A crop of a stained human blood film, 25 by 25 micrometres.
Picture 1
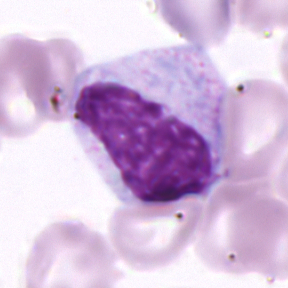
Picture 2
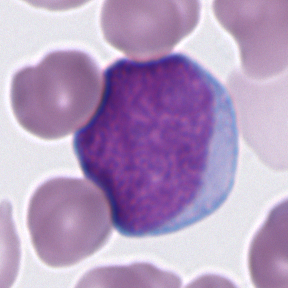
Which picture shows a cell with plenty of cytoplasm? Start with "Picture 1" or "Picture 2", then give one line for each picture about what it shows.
Picture 1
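What picture 1 shows: The cytoplasm is plentiful and pale blue-grey, widest on the upper-right side of the nucleus.
What picture 2 shows: The cytoplasm forms a narrow crescent on the right side of the cell.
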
